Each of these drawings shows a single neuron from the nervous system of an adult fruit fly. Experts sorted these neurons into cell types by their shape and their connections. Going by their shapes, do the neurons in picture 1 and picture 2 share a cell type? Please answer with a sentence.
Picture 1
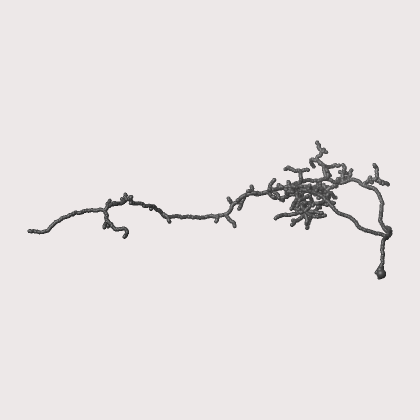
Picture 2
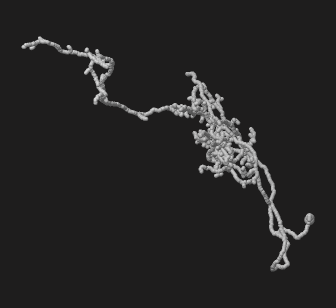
They are of the same cell type.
